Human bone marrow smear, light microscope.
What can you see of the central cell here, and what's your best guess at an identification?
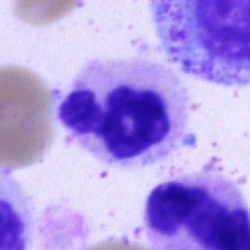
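Start with the outline: it's roughly round. Now follow the nucleus, which is split into two main lobes, the left one smaller than the right. Notice the pale hole in the middle of the right lobe; that gives it a ring-like look. You won't find any nucleoli. So this is a segmented neutrophil.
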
